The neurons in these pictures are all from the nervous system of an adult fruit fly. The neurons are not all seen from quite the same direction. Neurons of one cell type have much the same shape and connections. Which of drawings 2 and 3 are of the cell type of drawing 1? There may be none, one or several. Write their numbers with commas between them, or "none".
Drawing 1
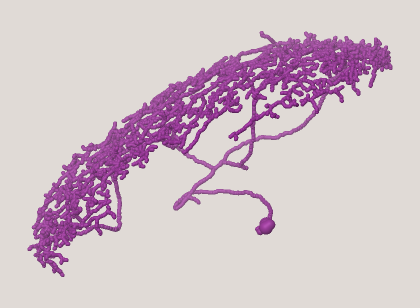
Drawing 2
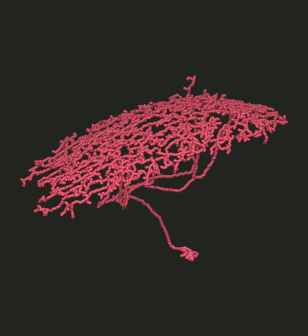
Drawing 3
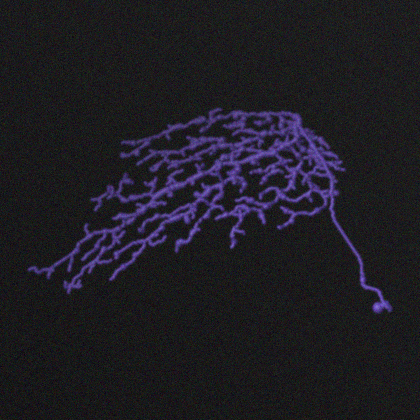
2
